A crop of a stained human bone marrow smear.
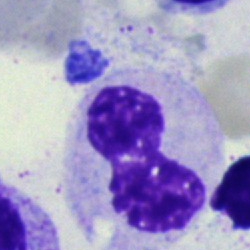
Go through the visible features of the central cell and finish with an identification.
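Roughly oval in outline, the cell has a smooth border. Its two nuclear lobes lie on a diagonal from upper left to lower right. The chromatin is dark purple and clumped, broken by small pale gaps. Cytoplasm is abundant and pale grey-blue. This is a band neutrophil.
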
